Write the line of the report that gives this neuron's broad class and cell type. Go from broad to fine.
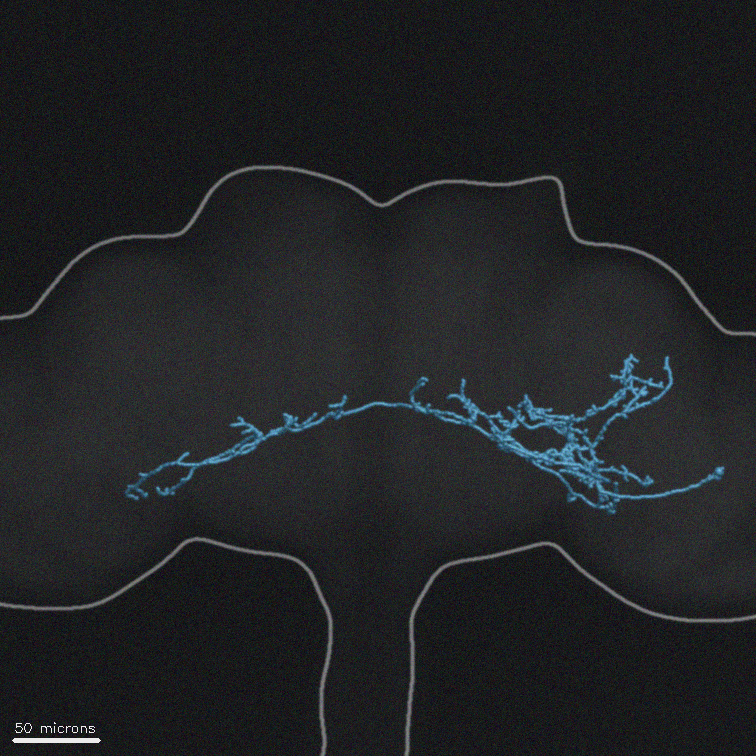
central-brain intrinsic neuron; SLP270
